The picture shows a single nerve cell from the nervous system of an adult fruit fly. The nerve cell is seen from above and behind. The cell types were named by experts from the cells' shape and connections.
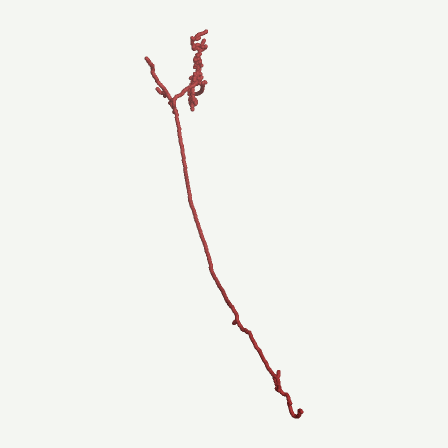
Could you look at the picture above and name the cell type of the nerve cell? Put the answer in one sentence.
The cell type is DNg18_b.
